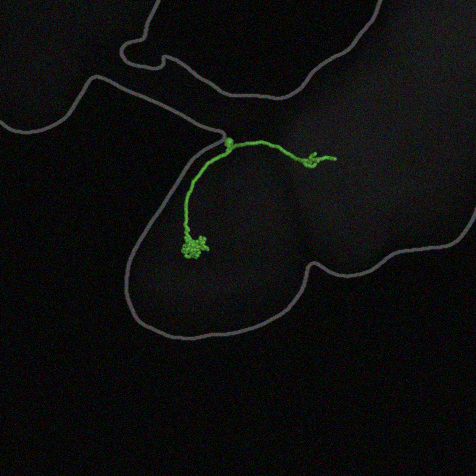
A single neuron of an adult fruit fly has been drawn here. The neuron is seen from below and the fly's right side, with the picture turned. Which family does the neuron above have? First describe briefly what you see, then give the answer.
It is in the brain and does not reach the nerve cord. As drawn here it is wider than it is tall. This is a visual projection neuron. The family is LPC.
